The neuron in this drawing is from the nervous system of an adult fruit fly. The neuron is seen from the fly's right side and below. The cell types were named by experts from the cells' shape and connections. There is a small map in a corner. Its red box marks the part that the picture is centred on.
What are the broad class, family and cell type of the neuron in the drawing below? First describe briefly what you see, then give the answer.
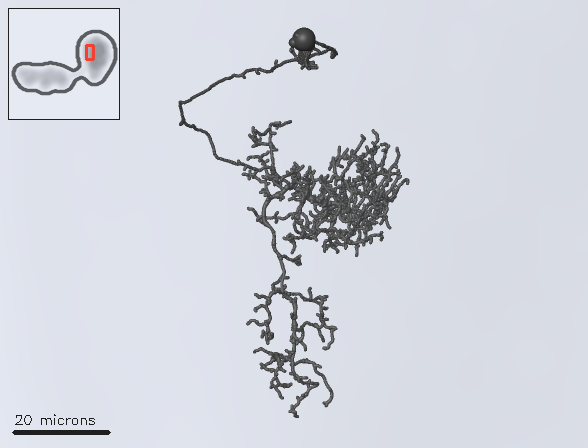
The cell body can be seen at the top of the picture. By the scale bar it is about 80 microns tall in this view. Dozens of branch ends can be seen. It is an optic-lobe intrinsic neuron. Its family is Tm. It is of cell type Tm24.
